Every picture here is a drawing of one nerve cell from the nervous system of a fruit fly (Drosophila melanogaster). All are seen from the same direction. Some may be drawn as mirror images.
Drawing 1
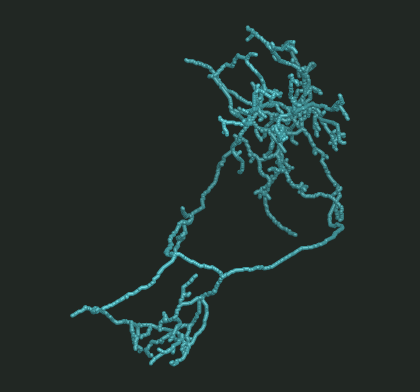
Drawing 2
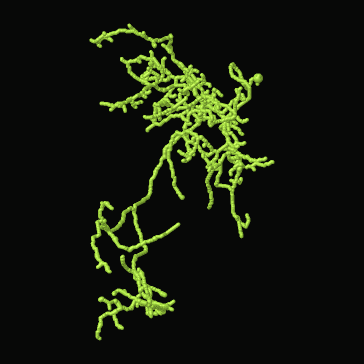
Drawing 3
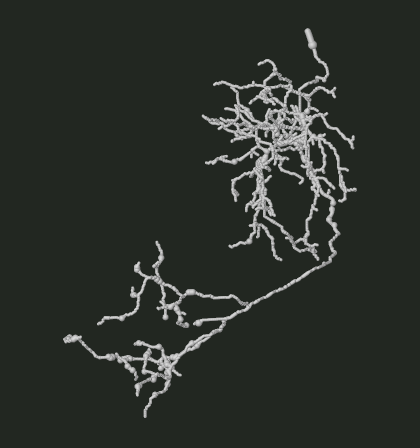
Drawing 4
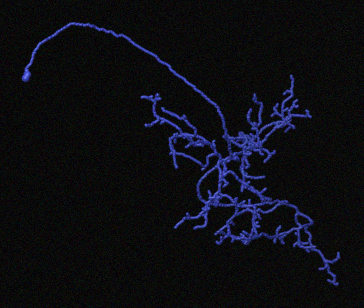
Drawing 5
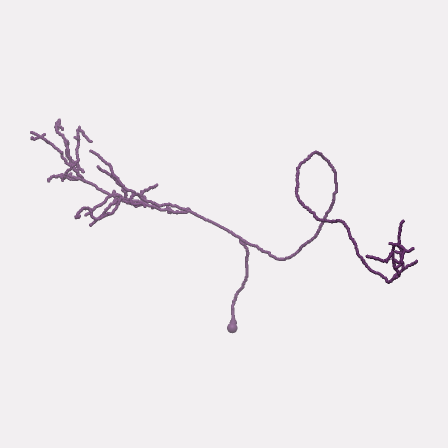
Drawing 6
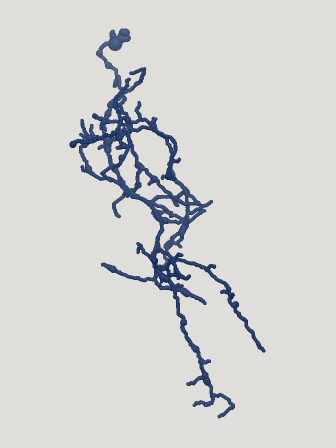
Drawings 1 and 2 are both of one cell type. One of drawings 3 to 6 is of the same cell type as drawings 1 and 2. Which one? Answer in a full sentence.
Drawing 3 is of the same cell type.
